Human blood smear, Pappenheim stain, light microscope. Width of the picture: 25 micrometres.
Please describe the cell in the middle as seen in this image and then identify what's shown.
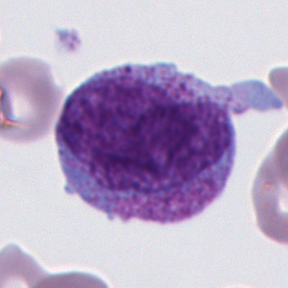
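Single unlobed nuclear mass; chromatin finely stippled, not coarsely clumped. Fine purplish granules scattered through the cytoplasm. Pale blue bleb projecting from the upper right edge. Name: atypical promyelocyte.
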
